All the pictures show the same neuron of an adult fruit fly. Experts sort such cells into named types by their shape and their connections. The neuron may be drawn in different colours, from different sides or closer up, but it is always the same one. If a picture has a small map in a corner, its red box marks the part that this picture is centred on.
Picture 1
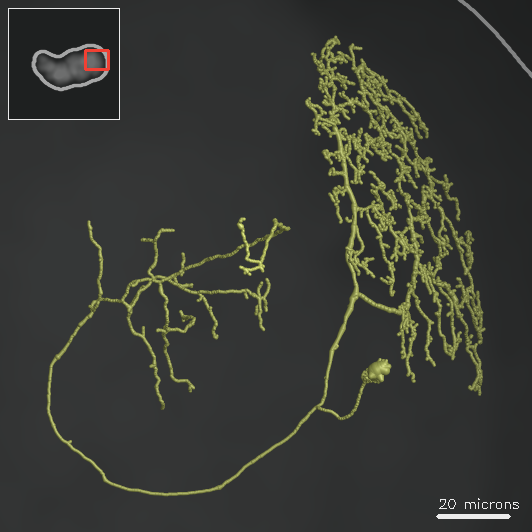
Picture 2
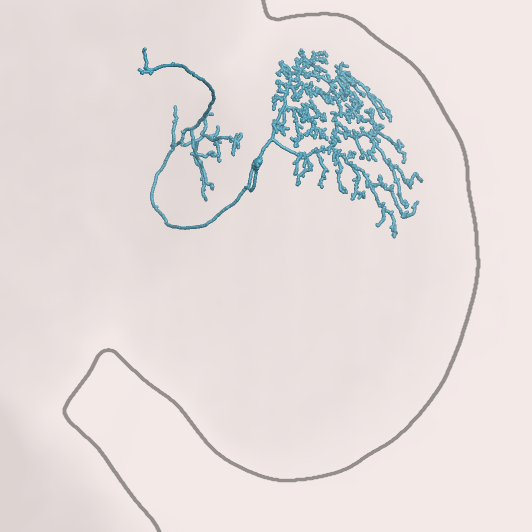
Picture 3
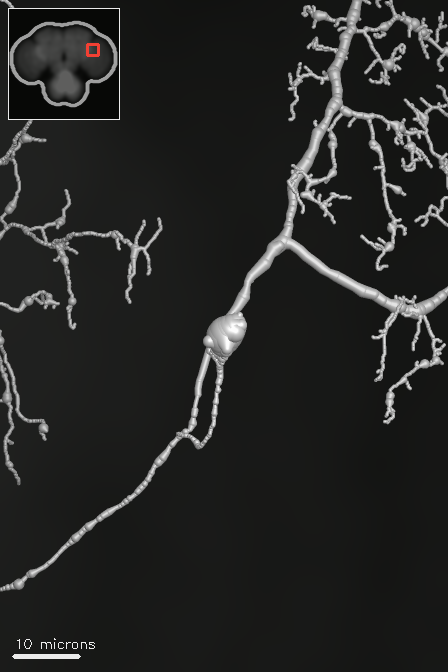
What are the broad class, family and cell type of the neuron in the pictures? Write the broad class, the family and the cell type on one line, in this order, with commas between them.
visual projection neuron, MeVP, MeVP62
